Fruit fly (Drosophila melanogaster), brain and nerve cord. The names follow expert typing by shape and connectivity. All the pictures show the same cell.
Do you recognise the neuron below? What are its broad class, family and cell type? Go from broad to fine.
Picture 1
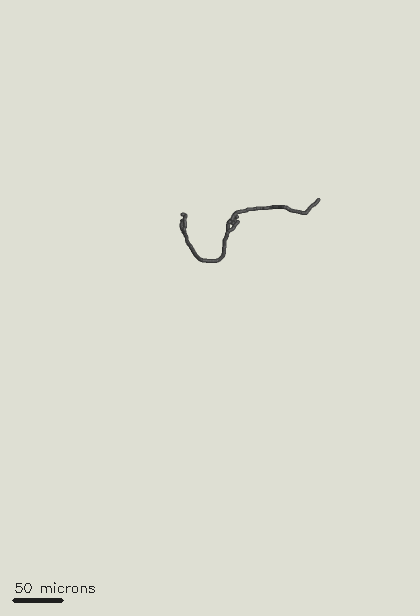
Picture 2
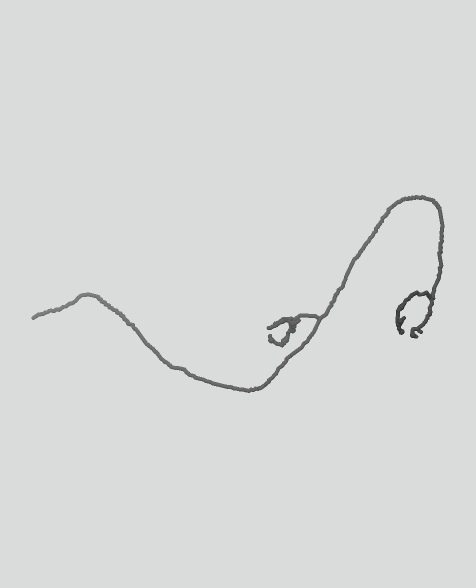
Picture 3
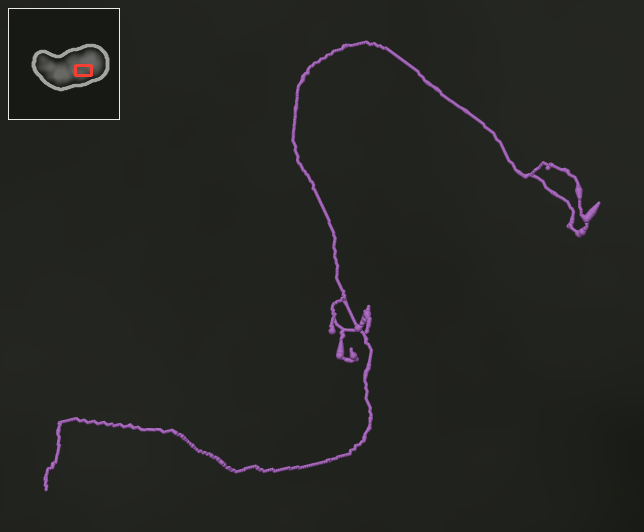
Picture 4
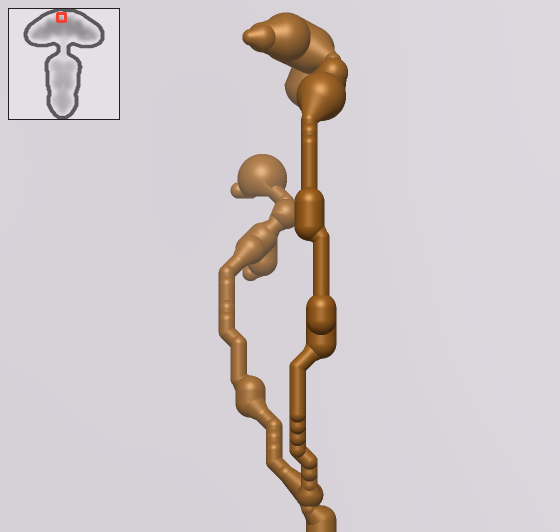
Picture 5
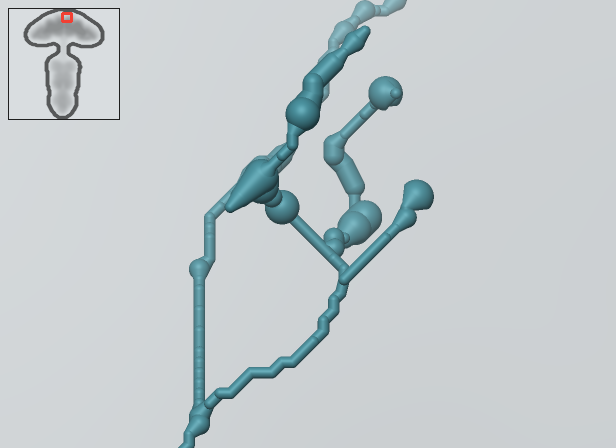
sensory neuron entering the brain; class olfactory; ORN_VM2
